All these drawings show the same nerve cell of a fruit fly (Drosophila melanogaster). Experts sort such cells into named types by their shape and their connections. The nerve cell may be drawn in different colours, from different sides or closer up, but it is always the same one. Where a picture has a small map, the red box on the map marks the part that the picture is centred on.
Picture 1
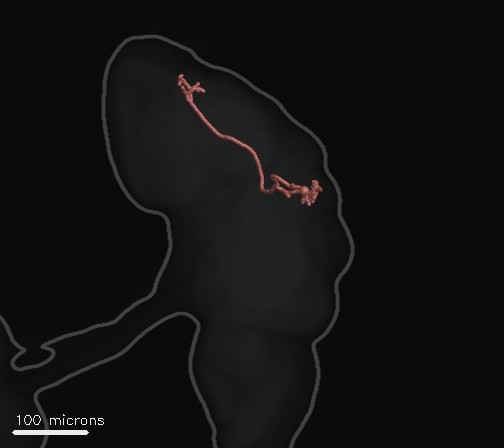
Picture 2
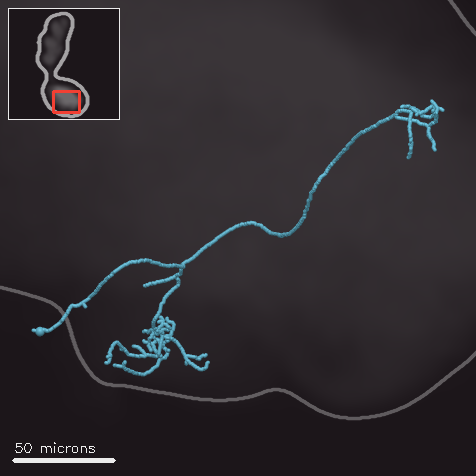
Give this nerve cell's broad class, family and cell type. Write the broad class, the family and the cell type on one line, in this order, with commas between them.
central-brain intrinsic neuron, hemilineage ALv1, CB2589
